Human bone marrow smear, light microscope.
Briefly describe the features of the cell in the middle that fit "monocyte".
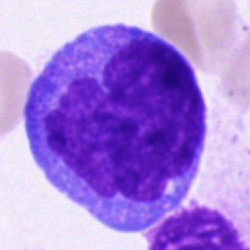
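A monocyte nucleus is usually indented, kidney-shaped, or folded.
The nucleus here is folded, with a notch in its top edge, and that goes with the monocyte. It fills most of the cell. The cytoplasm lacks coarse granules. A small clear space lies at the lower right edge of the nucleus.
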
